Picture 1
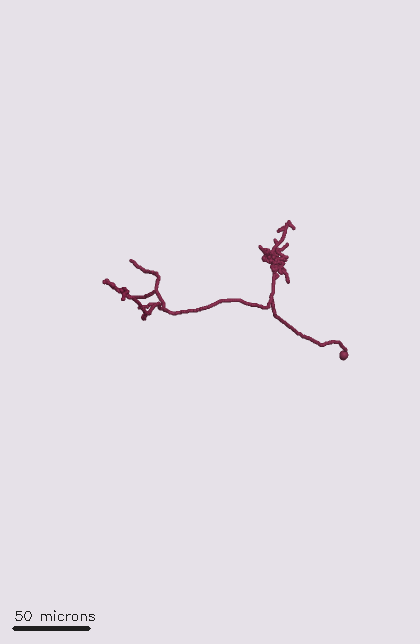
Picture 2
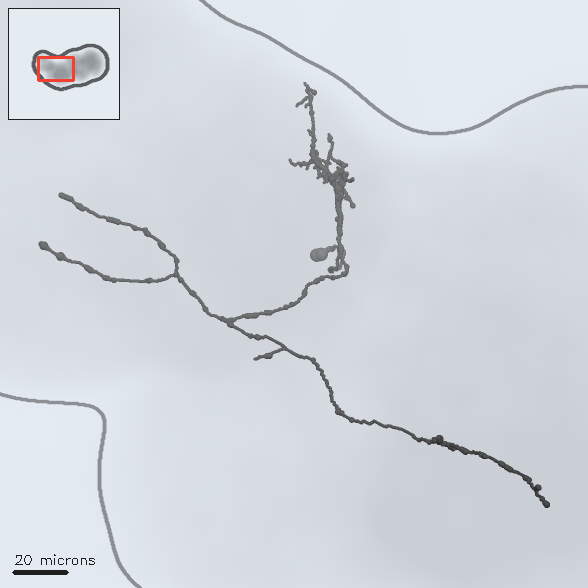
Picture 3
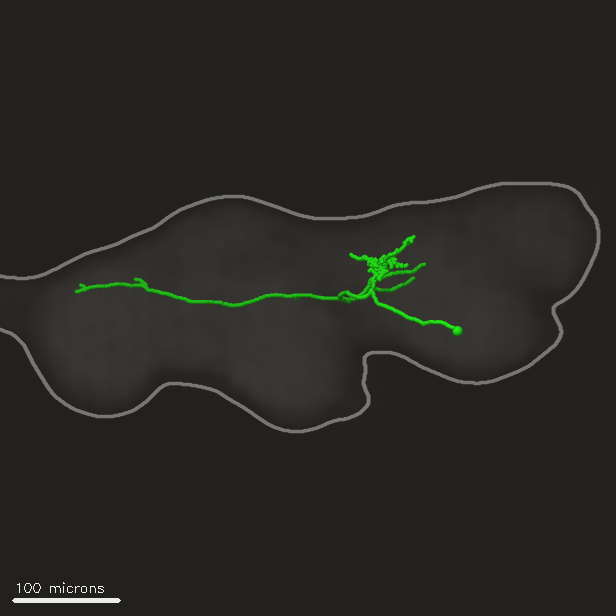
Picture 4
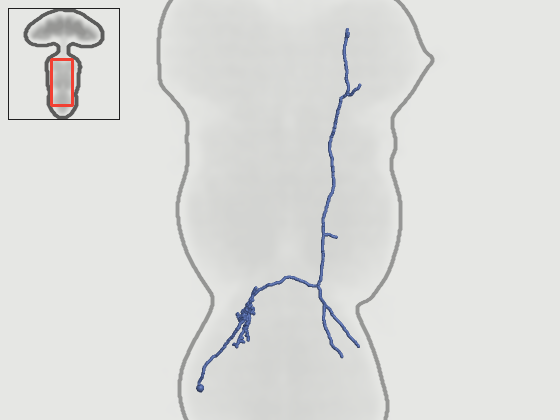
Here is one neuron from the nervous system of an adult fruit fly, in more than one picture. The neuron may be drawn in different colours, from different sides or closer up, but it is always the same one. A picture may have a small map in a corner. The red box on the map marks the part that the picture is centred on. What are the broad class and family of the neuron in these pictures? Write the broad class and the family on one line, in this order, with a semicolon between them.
nerve-cord intrinsic neuron; hemilineage 08B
